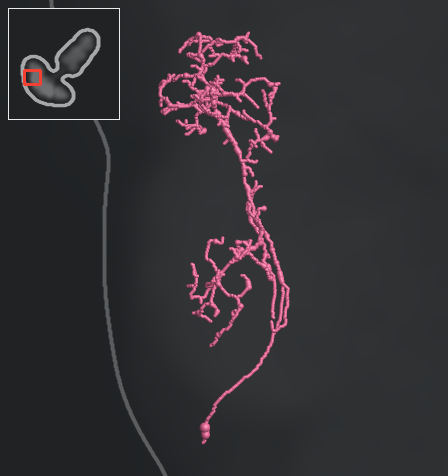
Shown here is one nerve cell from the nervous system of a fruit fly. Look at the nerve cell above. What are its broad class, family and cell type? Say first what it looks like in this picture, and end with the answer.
It is in the brain and does not reach the nerve cord. The cell body is at the bottom of the picture. Dozens of branch ends can be seen. It is a central-brain intrinsic neuron. Its family is hemilineage LHd1. It is of cell type LHAD3f1_a.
